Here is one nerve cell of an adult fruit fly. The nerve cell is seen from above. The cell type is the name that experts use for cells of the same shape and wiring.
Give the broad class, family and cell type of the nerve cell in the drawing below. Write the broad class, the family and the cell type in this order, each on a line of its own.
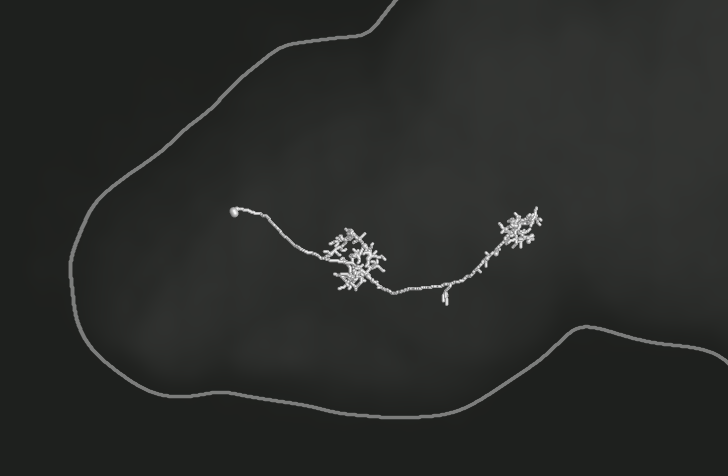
optic-lobe intrinsic neuron
Tm
Tm5Y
